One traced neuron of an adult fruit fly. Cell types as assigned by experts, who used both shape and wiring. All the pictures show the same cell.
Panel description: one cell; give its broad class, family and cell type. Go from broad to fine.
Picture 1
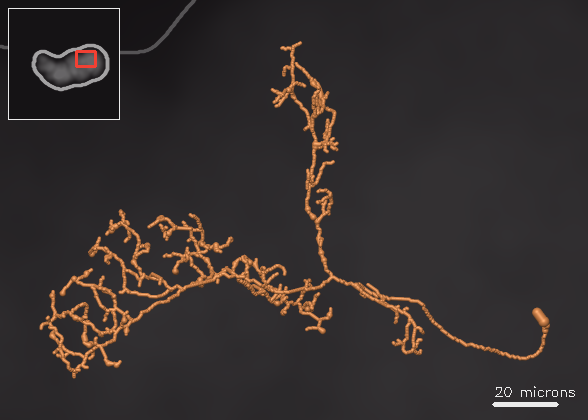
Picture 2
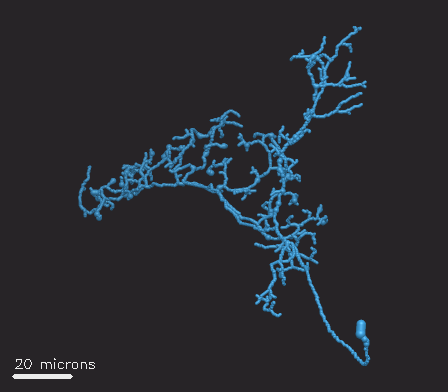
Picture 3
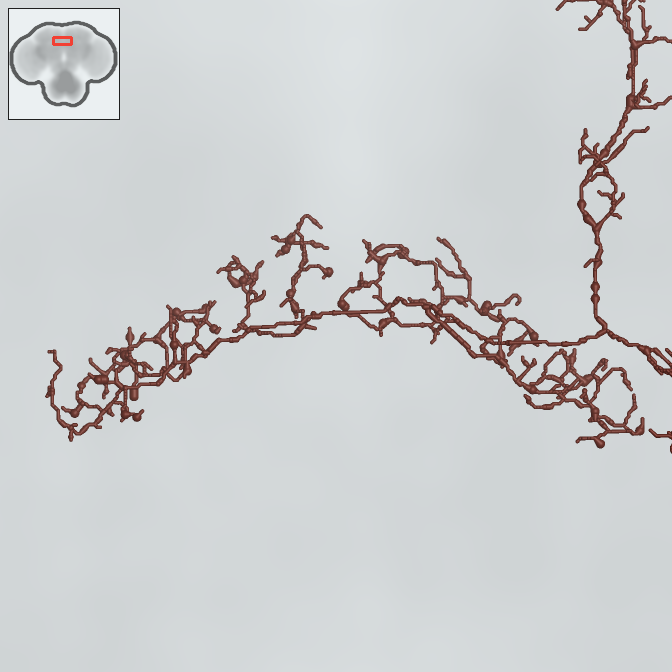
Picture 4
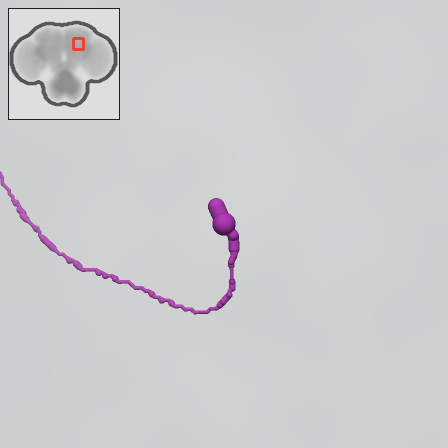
central-brain intrinsic neuron; hemilineage AOTUv4_ventral; FB6U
